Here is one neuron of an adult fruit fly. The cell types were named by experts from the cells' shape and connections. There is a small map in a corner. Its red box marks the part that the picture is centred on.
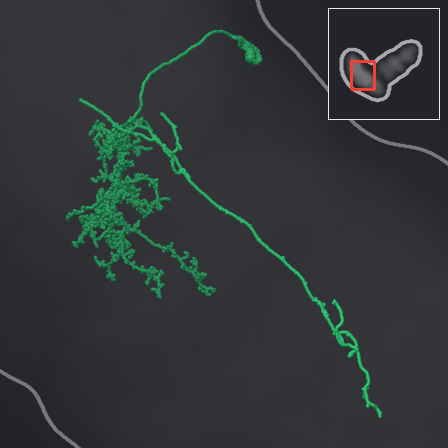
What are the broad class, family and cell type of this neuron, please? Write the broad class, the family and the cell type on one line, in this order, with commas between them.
central-brain intrinsic neuron, hemilineage VLPl&p2_posterior, WED109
